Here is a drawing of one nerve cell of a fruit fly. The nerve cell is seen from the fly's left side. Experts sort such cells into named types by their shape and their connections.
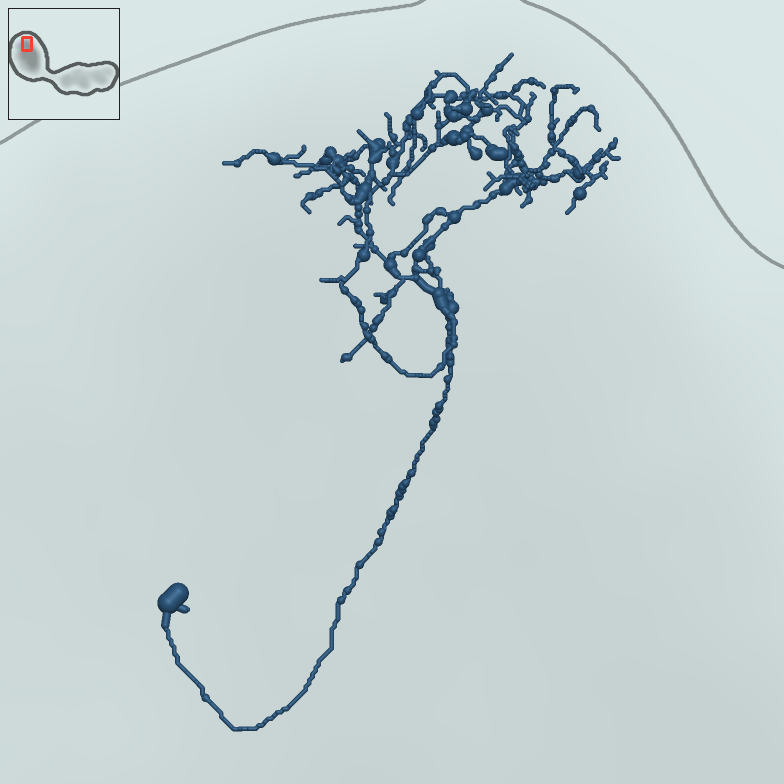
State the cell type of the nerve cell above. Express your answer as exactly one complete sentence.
The nerve cell here falls under cell type CB2992.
